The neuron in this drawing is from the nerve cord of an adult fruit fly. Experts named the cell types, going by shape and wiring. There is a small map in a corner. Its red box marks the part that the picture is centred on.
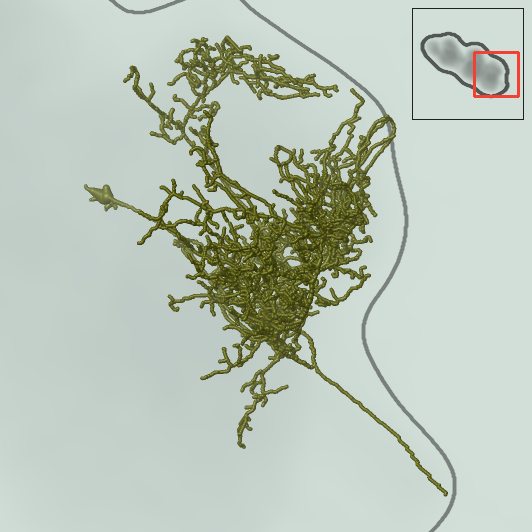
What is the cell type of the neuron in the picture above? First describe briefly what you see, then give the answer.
The picture shows more than a hundred branch ends. As drawn here it is taller than it is wide. It is an ascending neuron. Its cell type is AN12B011.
